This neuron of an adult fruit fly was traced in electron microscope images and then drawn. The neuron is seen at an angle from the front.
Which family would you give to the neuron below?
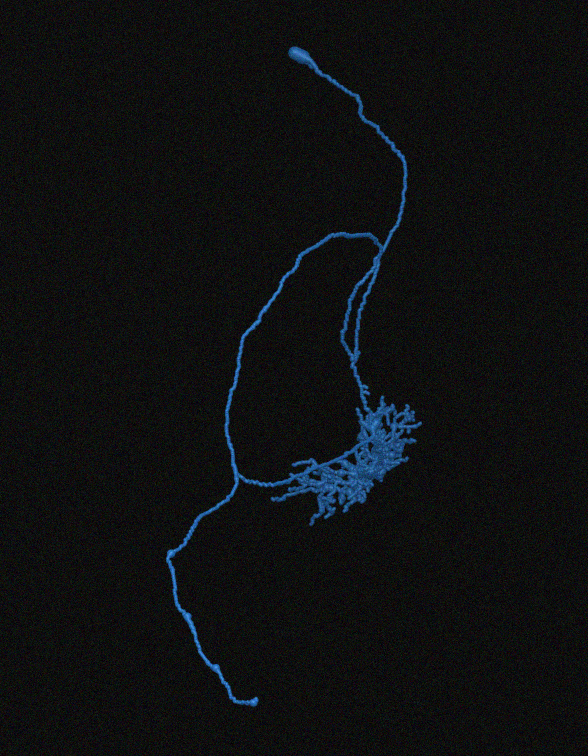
hemilineage 23B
